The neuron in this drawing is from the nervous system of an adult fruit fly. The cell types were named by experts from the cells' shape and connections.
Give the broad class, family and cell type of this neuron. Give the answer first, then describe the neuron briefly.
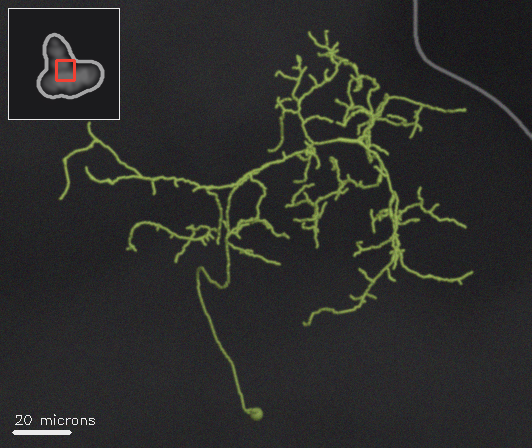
It is a nerve-cord intrinsic neuron. Its family is hemilineage 02A. Its cell type is IN02A029. The cell body can be seen at the bottom of the picture. By the scale bar it is about 150 microns wide in this view. Dozens of branch ends can be seen.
